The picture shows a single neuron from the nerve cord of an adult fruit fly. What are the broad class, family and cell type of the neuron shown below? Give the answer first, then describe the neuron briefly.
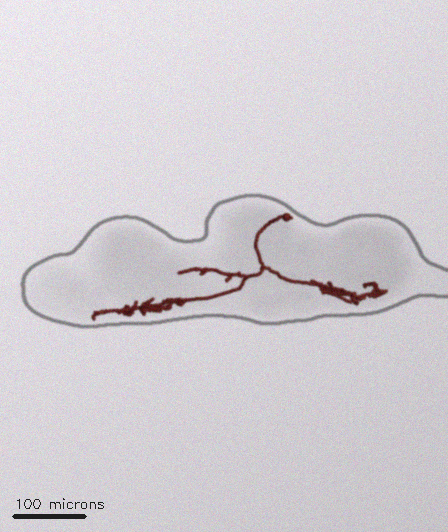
Its broad class is nerve-cord intrinsic neuron. The family is hemilineage 06B. Its cell type is IN06B062. By the scale bar it is about 400 microns wide in this view. As drawn here it is more than twice as wide as it is tall.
